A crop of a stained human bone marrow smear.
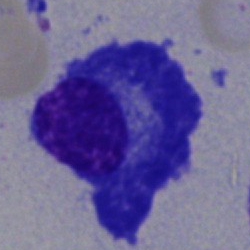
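Plasma cell, in the middle of the field. Its outline looks irregular, a ragged, bumpy edge instead of a smooth curve. The nucleus sits off-centre, over toward the left. Just right of the nucleus, the cytoplasm has a paler zone. I see no distinct granules in the cytoplasm.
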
